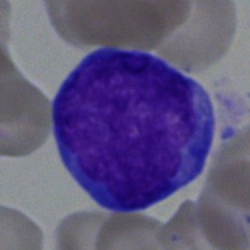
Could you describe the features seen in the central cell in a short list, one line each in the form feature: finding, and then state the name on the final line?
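Outline: rounded, with a few sides slightly flattened
Chromatin: finely stippled, small paler patches scattered through
Cytoplasm: just a scant rim of deep blue
Rim width: widest at lower left and along the right side
Name: blast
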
